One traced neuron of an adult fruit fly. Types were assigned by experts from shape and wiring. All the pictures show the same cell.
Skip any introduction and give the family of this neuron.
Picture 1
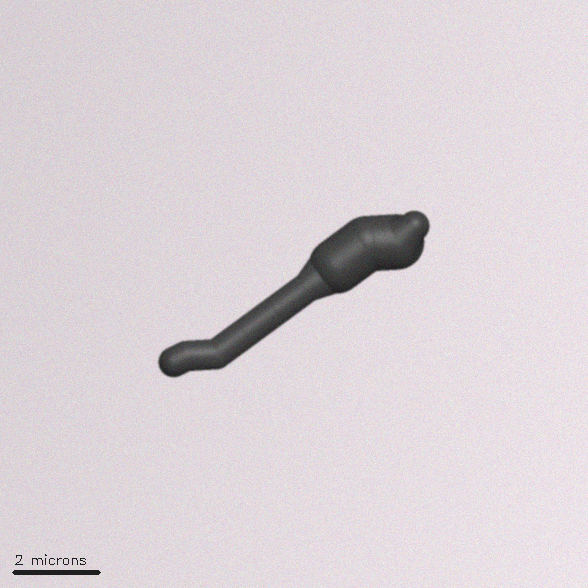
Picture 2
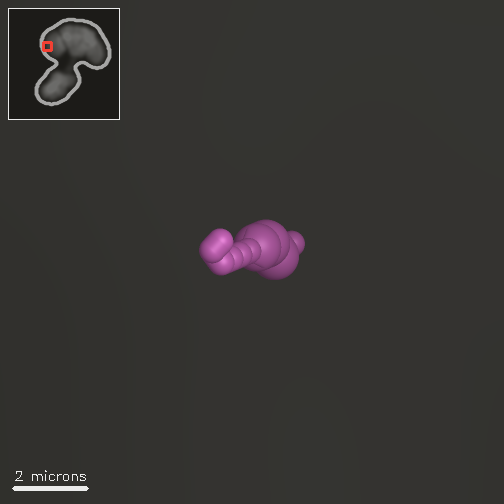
class visual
